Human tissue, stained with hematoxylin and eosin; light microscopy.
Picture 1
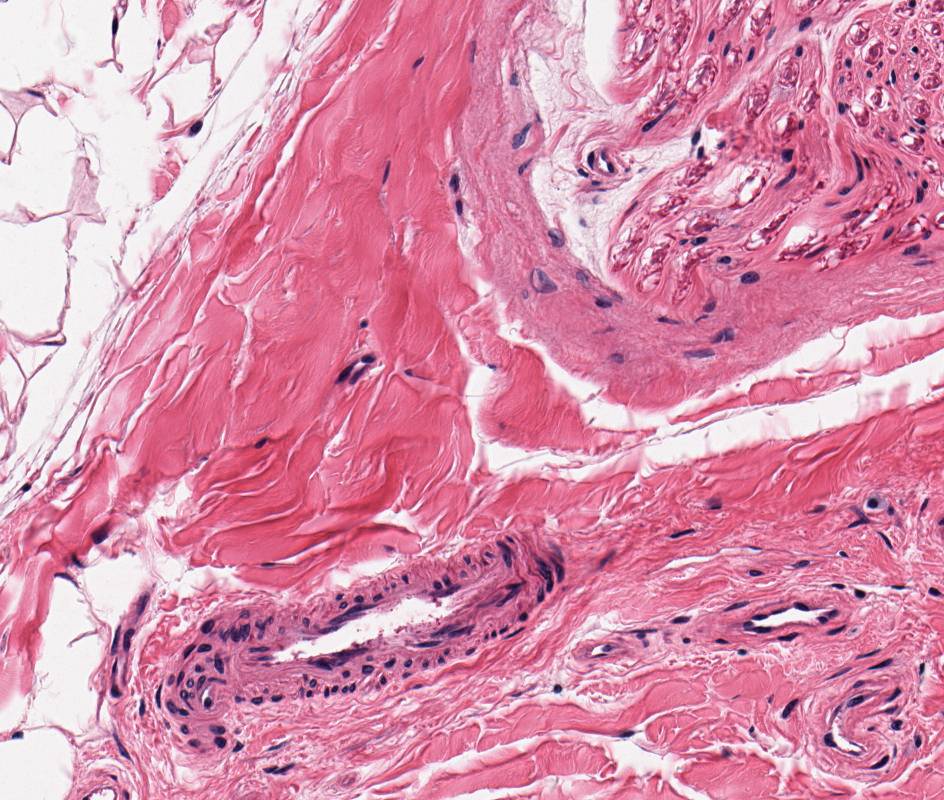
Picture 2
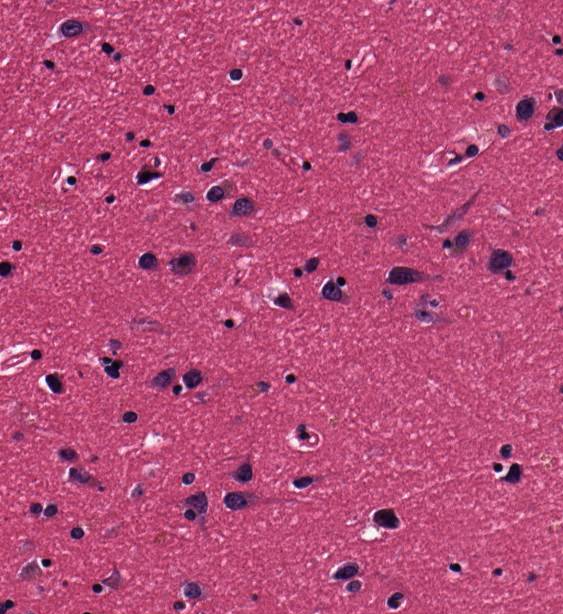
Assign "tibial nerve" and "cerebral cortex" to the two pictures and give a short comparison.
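The first one's tibial nerve, the second cerebral cortex. In the nerve, the left and centre are mostly dense, wavy, strongly eosinophilic collagen bundles with sparse thin dark nuclei, and a curved band of paler, faintly bluish-pink tissue with scattered oval nuclei arches across the upper right. The upper right corner also holds many small round profiles cut across, each with a dot at its centre. The cortex is quite different: a finely granular, fibrillary pink neuropil throughout, with cells scattered singly and no glands, tubules or other organised units. Larger neurons with triangular, pyramidal-shaped purple bodies are dotted about, with plenty of small round dark nuclei showing little or no cytoplasm among them.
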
